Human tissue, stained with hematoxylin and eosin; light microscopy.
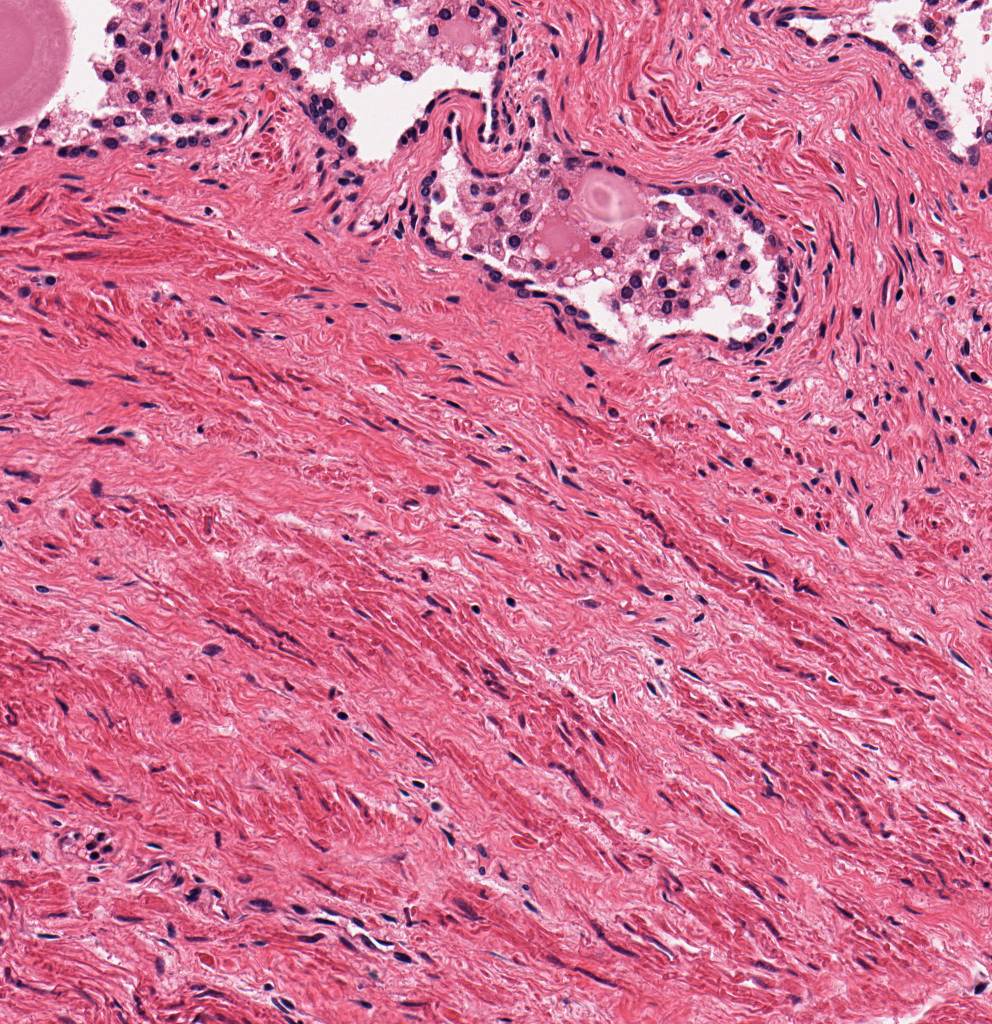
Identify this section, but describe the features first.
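See how dense pink fibrous stroma fills most of the field, its nuclei mostly elongated and spindle-shaped, in line with the fibres. The glandular spaces lie only along the top edge, lined by a thin single layer of flattened to low cuboidal cells. This is prostate.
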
